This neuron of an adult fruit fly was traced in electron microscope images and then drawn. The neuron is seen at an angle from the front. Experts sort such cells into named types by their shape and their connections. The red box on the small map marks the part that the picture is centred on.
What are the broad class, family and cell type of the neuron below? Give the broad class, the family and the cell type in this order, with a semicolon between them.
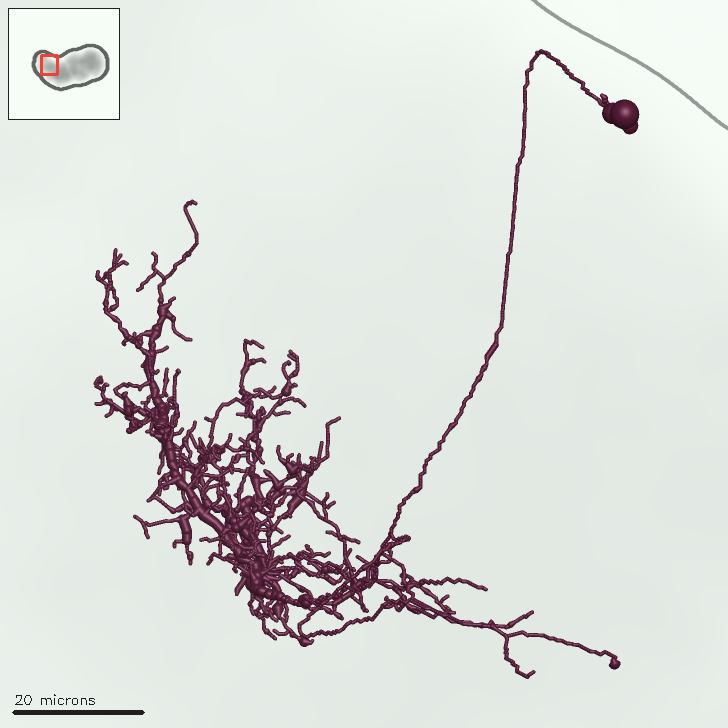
nerve-cord intrinsic neuron; hemilineage 23B; IN23B043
